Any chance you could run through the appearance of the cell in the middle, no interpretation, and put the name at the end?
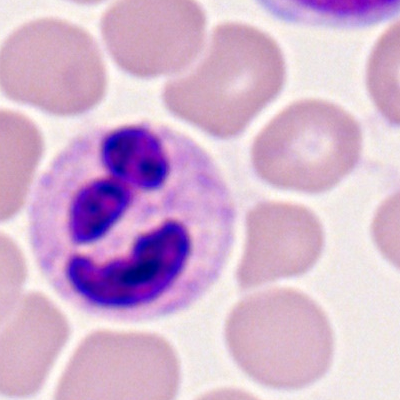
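Three separate lobes make up the nucleus. The lowest of these lobes curves like a crescent. The cell outline is round and smooth, and the cytoplasm is abundant and pale pinkish-lilac. Answer: segmented neutrophil.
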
